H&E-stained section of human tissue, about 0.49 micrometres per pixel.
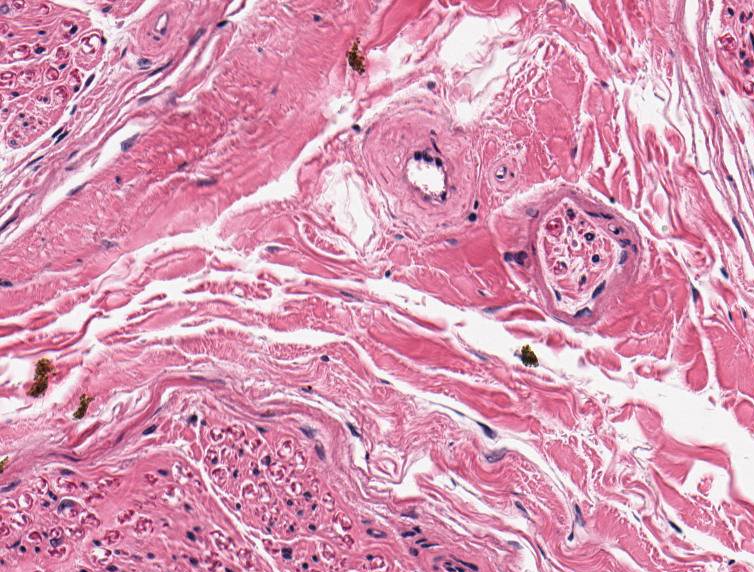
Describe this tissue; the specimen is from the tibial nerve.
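Look first at the wavy, eosinophilic collagen bundles: they fill most of the field and run in varied directions. Between them, find the sparse, thin, elongated fibroblast nuclei. Here and there sit a few small clumps of brown-black granular pigment. You will see no epithelium.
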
